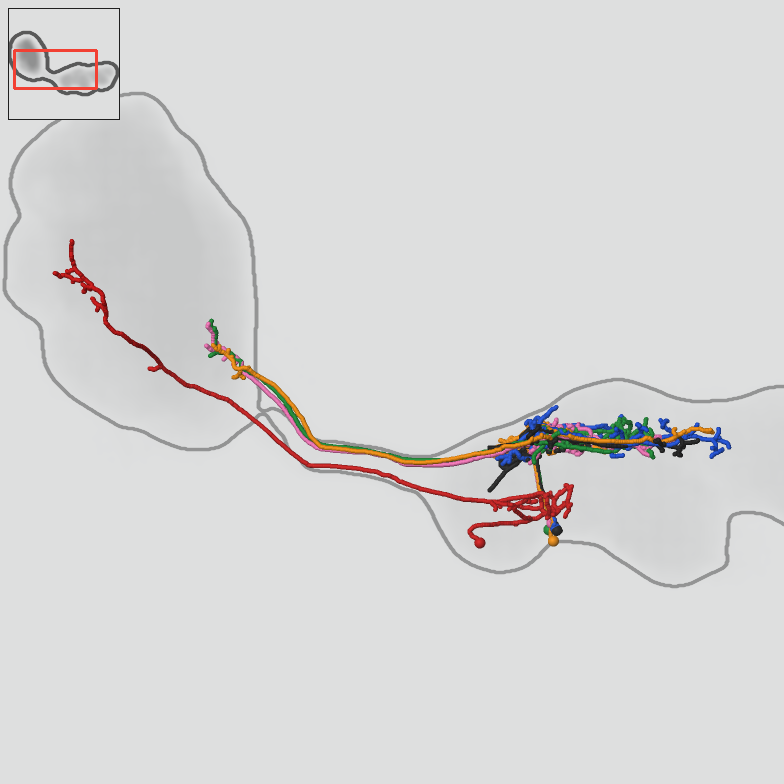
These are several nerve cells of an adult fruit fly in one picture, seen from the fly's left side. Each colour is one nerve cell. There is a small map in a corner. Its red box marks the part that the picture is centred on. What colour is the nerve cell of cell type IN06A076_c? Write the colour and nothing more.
blue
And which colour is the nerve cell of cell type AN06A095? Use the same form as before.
pink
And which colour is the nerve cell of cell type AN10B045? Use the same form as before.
red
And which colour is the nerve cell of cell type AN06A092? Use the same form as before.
green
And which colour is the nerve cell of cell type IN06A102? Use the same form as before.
black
